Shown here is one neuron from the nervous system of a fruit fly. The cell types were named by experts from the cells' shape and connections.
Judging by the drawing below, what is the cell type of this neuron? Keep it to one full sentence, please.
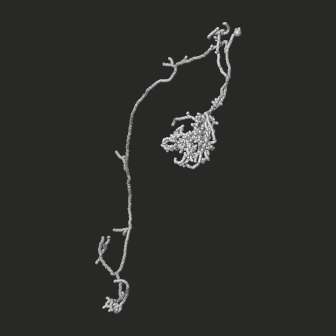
This neuron is of the type WED089.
